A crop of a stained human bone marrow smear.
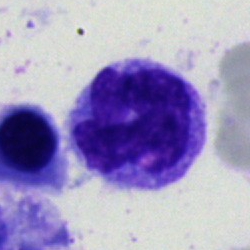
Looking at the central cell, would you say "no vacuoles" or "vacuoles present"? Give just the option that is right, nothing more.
No vacuoles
